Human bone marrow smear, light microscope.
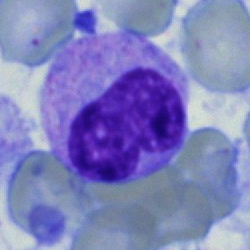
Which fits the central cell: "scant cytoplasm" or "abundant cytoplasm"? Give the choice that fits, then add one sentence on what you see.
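Abundant cytoplasm. The cytoplasm is abundant and widest on the upper left side.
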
